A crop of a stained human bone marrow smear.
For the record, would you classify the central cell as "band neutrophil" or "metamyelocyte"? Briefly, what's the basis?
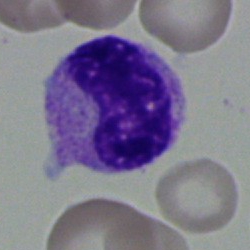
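Answer: metamyelocyte. The nucleus is indented on its left side, giving it a kidney-like shape.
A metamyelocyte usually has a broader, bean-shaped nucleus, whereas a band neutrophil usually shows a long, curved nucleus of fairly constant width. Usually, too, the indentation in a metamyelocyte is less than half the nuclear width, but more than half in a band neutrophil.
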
